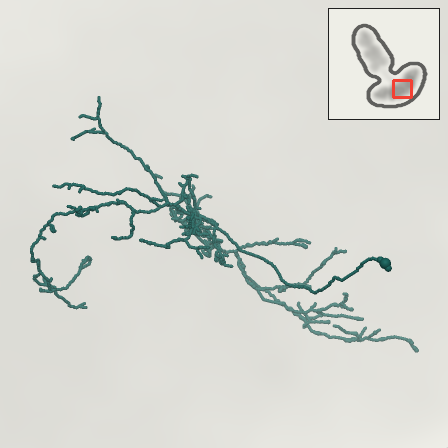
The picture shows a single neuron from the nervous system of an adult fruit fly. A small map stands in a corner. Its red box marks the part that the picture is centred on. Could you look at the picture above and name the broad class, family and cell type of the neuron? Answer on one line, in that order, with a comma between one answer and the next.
central-brain intrinsic neuron, hemilineage FLAa1, CB2043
